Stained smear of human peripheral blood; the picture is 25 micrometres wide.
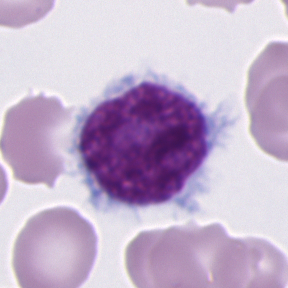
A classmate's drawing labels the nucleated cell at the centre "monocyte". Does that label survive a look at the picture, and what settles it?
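Consider first the edge: fine, hair-like projections stick out all the way around, and the outline is ragged rather than smooth. The cytoplasm stains pale blue, in keeping with hairy cell.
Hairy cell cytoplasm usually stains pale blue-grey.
No distinct granules are seen in it, which also suits hairy cell.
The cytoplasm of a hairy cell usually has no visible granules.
That cytoplasm, however, forms only a thin rim, less than is usual for either name.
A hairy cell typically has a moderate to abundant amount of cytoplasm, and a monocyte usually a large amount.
The nucleus, round in outline and about 11 micrometres across, fills most of the cell, and its dark purple chromatin has a mottled, clumpy texture. On balance, the answer is hairy cell rather than monocyte.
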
